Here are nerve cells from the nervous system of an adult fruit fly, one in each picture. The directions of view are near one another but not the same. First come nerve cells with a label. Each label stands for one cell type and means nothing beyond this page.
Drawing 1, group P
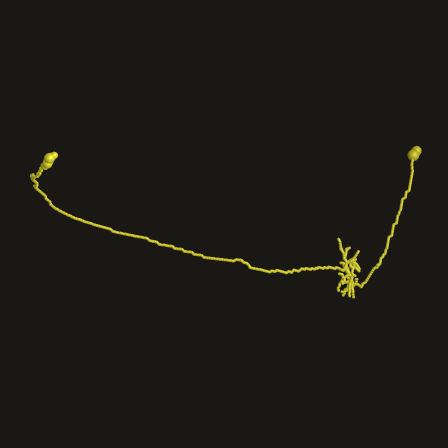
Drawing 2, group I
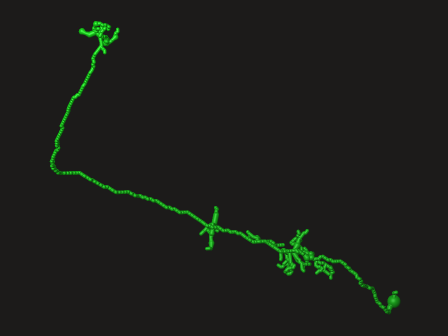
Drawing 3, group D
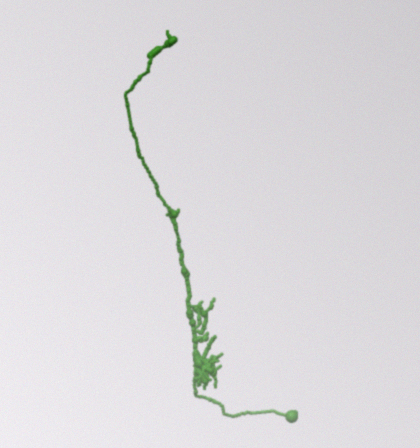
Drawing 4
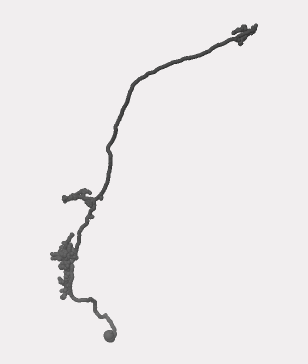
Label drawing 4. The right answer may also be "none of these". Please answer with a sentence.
It belongs to group I.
